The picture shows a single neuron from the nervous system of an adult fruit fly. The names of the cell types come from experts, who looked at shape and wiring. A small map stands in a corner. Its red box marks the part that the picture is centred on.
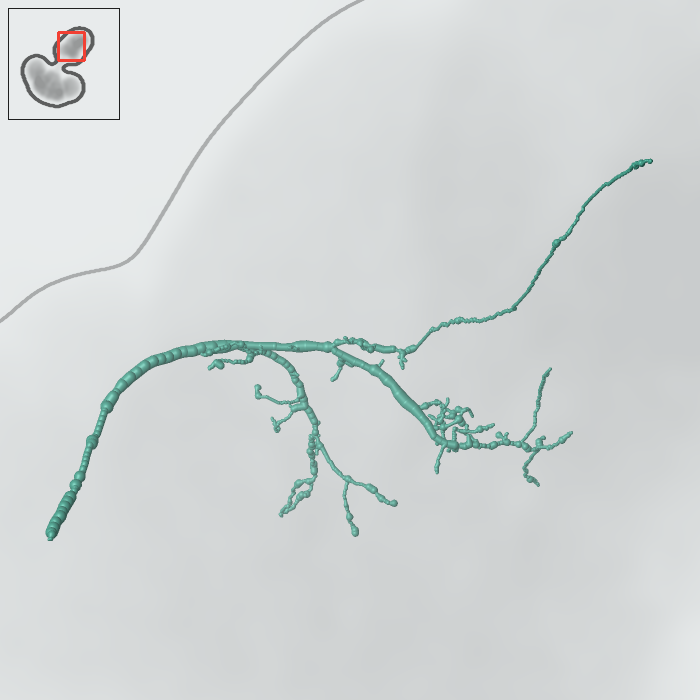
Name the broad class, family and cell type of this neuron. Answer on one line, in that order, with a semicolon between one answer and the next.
sensory neuron entering the nerve cord; class mechanosensory tactile; SNta10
